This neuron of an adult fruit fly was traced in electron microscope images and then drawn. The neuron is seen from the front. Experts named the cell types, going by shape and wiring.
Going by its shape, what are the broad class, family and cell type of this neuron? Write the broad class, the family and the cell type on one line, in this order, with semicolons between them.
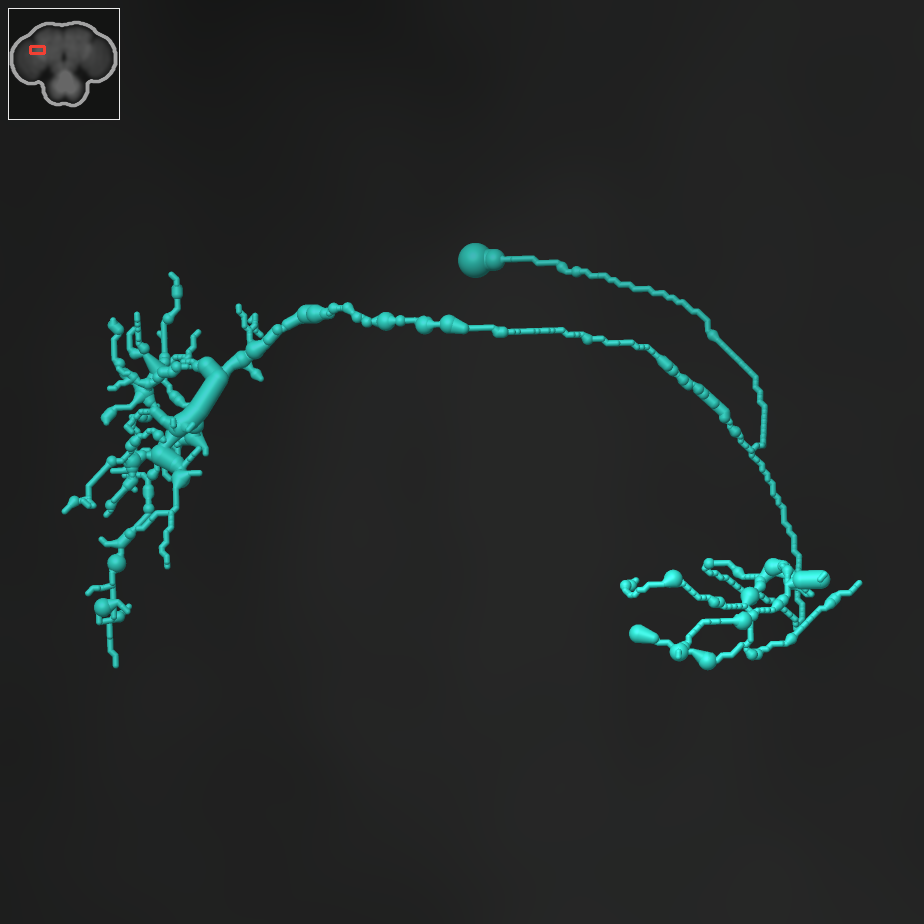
visual projection neuron; hemilineage VPNp2; LC18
